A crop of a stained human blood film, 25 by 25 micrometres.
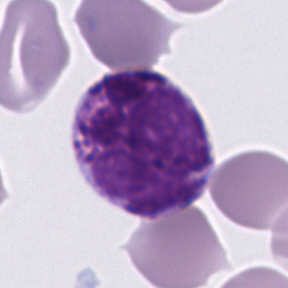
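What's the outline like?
Round and smooth.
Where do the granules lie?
Coarse dark purple ones are scattered across the cell, over the nucleus too, most crowded along the left edge.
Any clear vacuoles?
None to be seen.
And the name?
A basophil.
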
